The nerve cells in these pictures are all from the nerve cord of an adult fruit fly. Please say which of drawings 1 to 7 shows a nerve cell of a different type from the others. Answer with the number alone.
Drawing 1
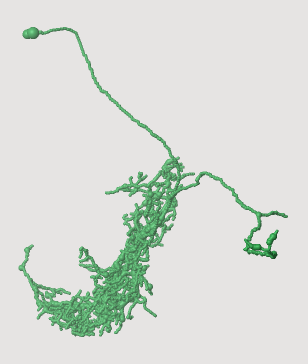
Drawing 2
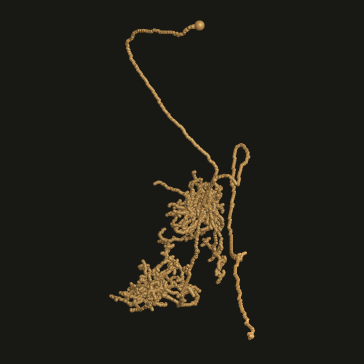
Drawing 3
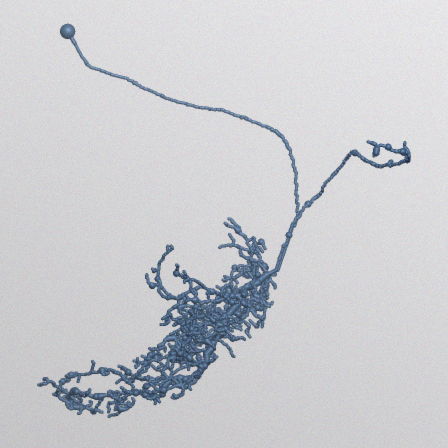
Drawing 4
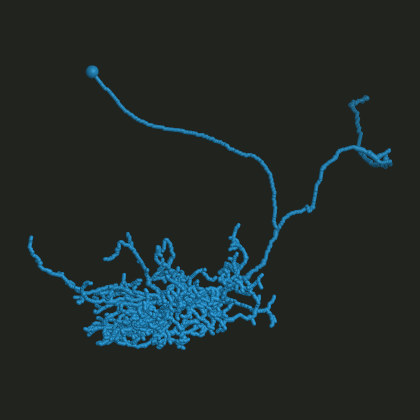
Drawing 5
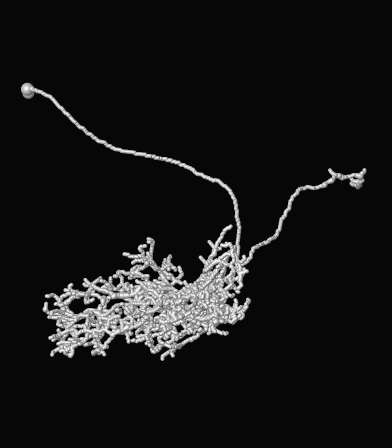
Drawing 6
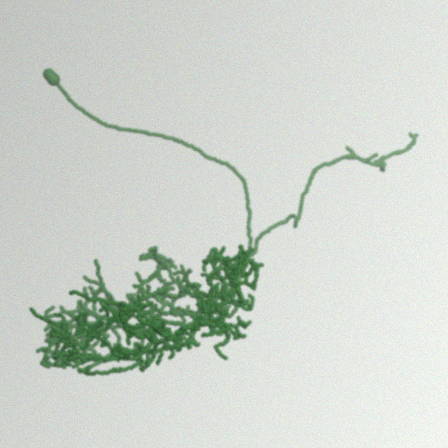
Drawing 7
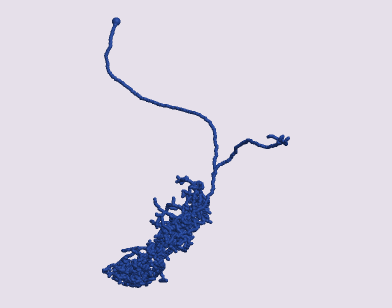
2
